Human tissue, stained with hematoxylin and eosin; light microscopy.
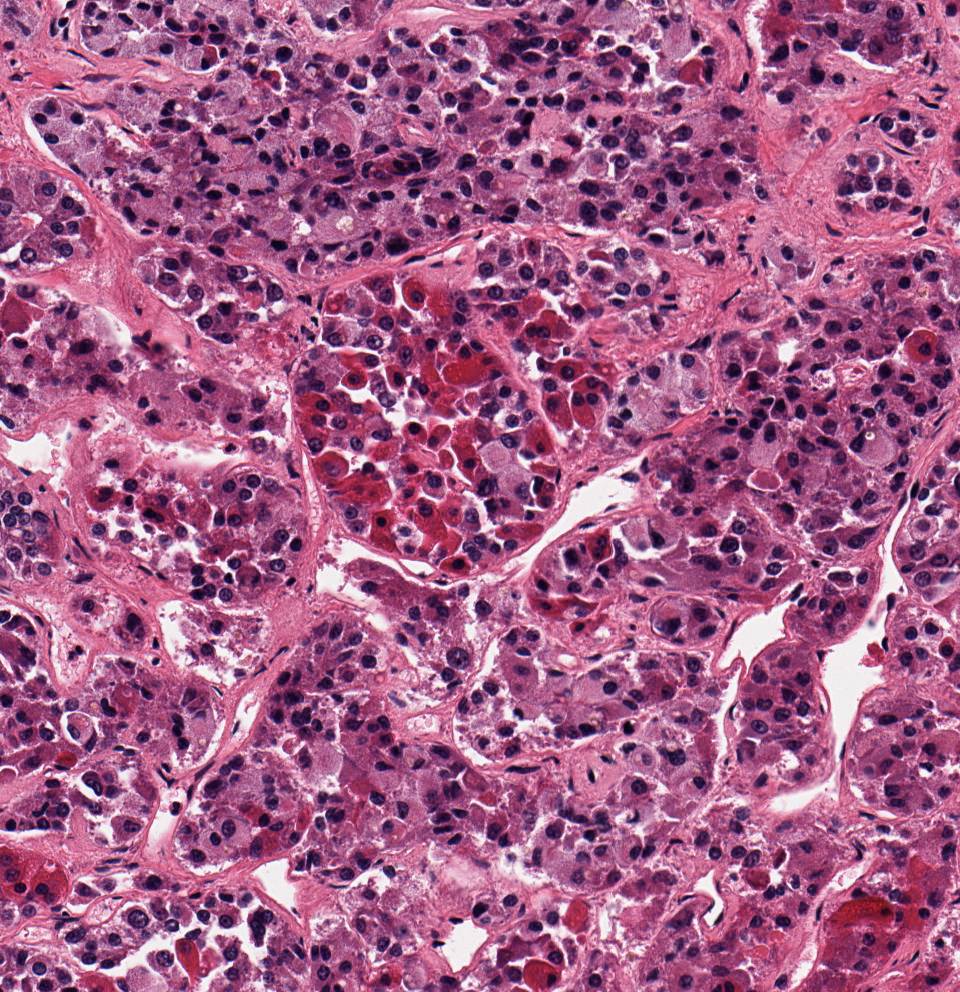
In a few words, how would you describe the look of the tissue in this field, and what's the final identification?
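Cytoplasm: some cells are intensely bright red, crowded most in the large central nest; many others are pale purple-grey and finely granular, so the nests look two-toned. Nuclei: small, round, dark, mostly one per cell. Stroma: a delicate pink fibrous network, not broad bands. Tissue: pituitary.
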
